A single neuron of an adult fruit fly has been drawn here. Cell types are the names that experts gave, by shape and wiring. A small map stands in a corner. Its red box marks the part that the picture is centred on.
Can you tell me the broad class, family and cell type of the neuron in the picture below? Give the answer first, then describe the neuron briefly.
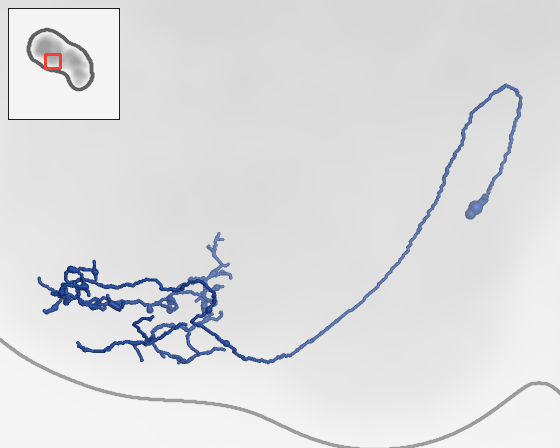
This is a central-brain intrinsic neuron. The family is hemilineage SLPav2. It is of cell type CB4138. The cell body is on the right of the picture. As drawn here it is wider than it is tall.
